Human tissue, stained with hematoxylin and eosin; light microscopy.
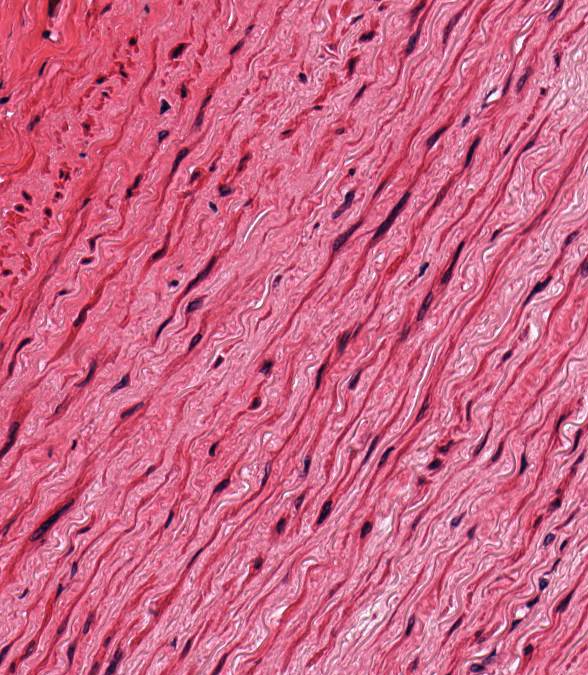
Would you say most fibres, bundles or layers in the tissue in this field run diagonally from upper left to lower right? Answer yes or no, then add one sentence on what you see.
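No. Densely packed eosinophilic fibres fill the whole field and run in parallel from lower left to upper right.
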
